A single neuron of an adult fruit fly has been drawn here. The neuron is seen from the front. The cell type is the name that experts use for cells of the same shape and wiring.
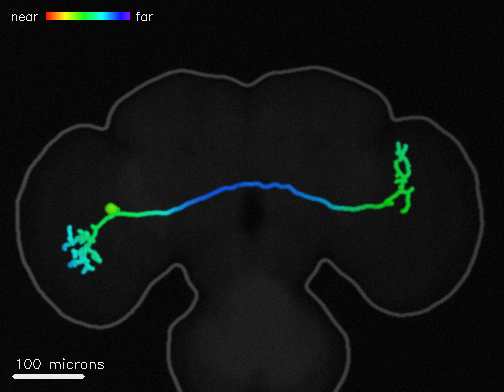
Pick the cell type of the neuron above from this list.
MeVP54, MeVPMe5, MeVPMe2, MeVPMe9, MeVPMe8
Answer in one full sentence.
It is the cell type MeVPMe9 to which this neuron belongs.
